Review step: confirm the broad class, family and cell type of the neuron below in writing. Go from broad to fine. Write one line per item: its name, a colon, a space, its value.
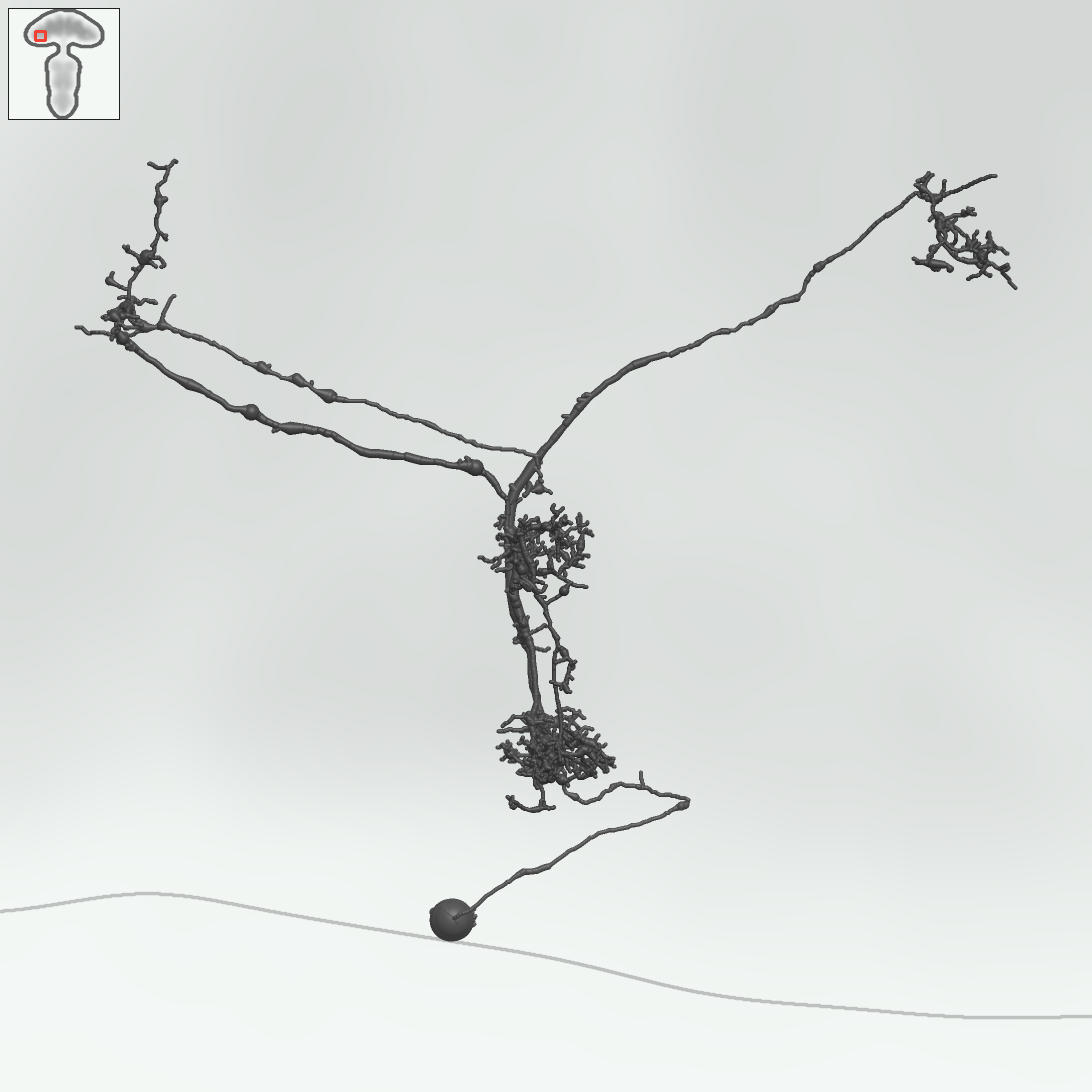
broad class: optic-lobe intrinsic neuron
family: Y
cell type: Y12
